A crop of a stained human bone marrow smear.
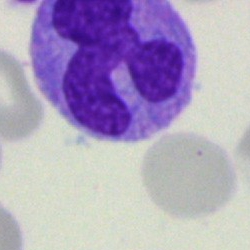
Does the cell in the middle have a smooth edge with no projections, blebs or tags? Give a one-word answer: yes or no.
Yes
